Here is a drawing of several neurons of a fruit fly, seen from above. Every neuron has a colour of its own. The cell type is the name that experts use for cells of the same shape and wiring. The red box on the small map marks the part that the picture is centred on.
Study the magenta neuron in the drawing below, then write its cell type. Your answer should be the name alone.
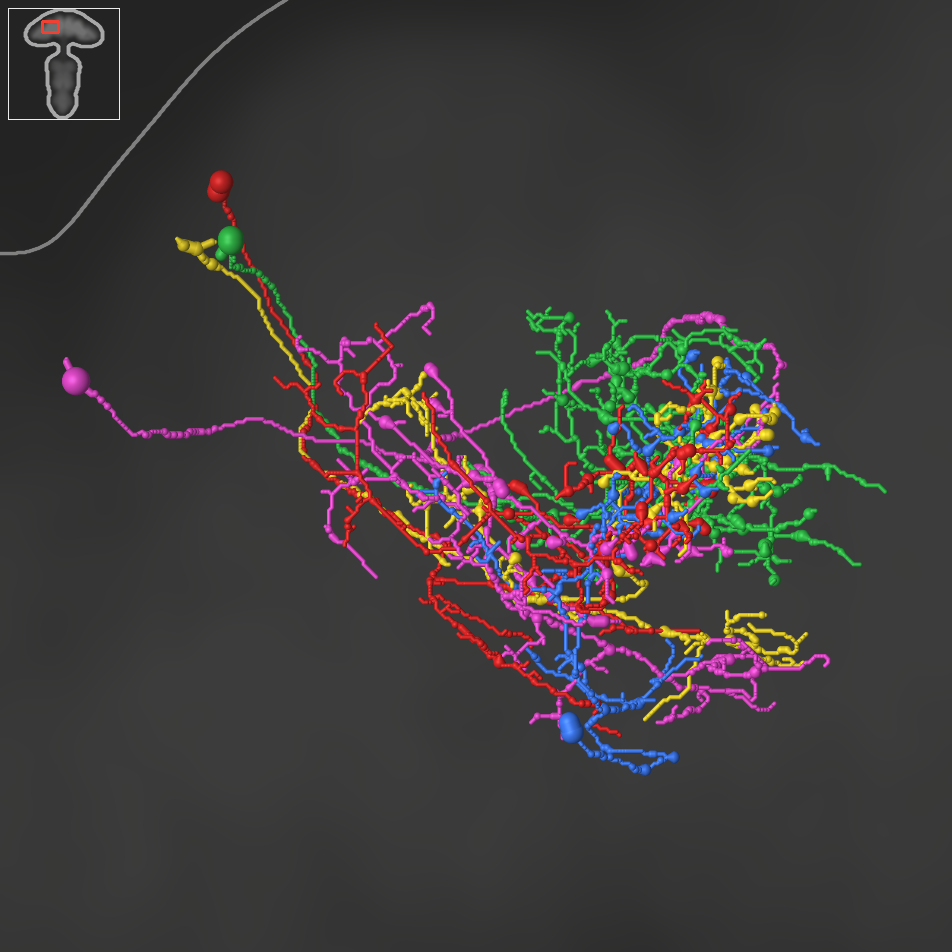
SLP028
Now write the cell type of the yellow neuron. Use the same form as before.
SLP142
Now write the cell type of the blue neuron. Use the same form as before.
SLP320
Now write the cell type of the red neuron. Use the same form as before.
SLP141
